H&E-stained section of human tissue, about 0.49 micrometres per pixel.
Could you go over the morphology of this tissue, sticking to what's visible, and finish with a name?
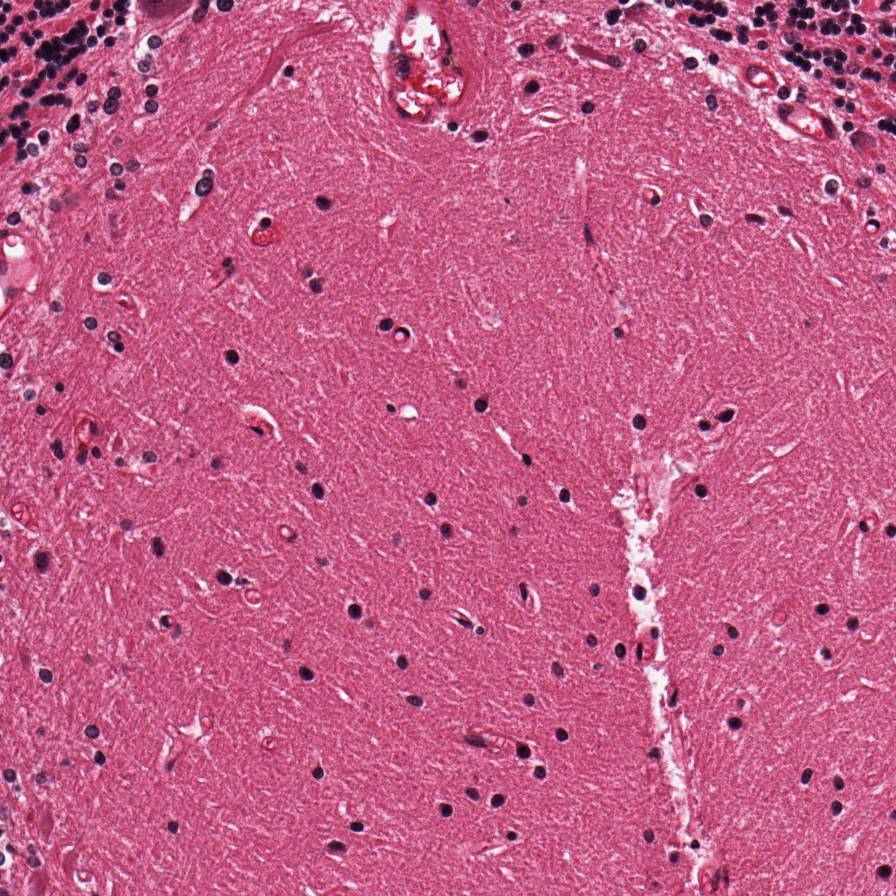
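Most of the field: pink, finely fibrillary matrix with sparse, evenly scattered small nuclei, mostly round and dark with little visible cytoplasm. Top-left and top-right corners: dense band of tightly packed small, round, dark nuclei. Top centre: small vessel with red blood cells. This is cerebellum.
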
